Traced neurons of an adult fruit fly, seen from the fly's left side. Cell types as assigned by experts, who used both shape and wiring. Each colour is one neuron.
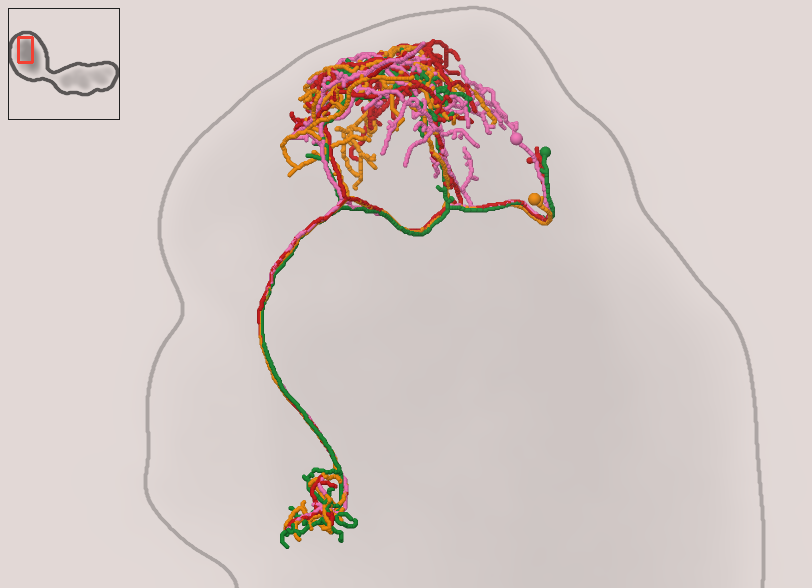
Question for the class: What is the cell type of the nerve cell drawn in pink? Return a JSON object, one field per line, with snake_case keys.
{
 "cell_type": "SMP700m"
}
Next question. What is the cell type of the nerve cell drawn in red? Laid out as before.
{
 "cell_type": "SMP727m"
}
